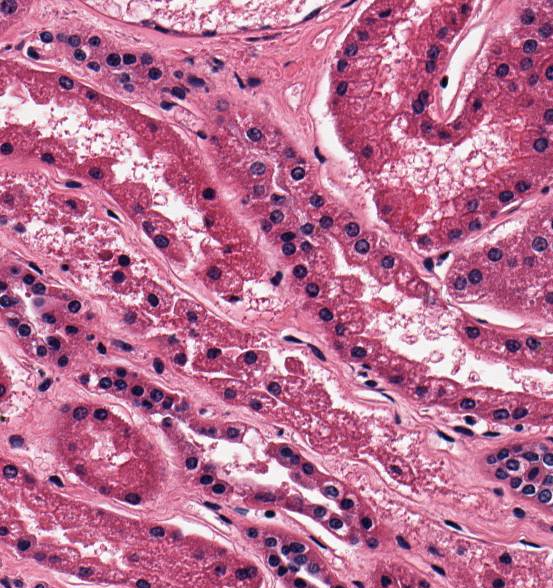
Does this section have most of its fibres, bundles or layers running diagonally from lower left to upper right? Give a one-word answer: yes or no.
No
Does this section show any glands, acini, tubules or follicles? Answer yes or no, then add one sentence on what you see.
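Yes. The whole field is filled with closely packed tubules, most cut lengthwise and running diagonally from upper left toward lower right.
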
